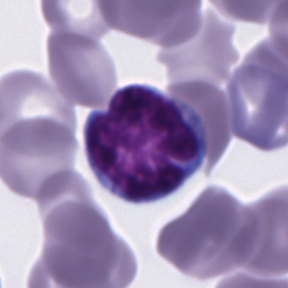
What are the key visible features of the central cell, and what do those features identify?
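The cell has a roughly round, smooth outline. Its chromatin is coarse and clumped into dark purple masses. The cytoplasm forms only a thin rim around the nucleus, and no granules are seen in it. This is a typical lymphocyte.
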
